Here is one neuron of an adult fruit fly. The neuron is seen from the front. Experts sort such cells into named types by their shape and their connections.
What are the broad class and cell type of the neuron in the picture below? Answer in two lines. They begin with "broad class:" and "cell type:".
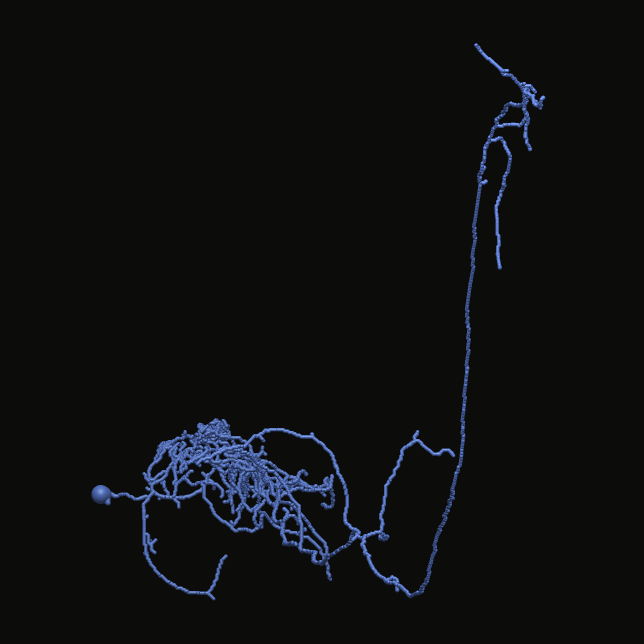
broad class: ascending neuron
cell type: ANXXX169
